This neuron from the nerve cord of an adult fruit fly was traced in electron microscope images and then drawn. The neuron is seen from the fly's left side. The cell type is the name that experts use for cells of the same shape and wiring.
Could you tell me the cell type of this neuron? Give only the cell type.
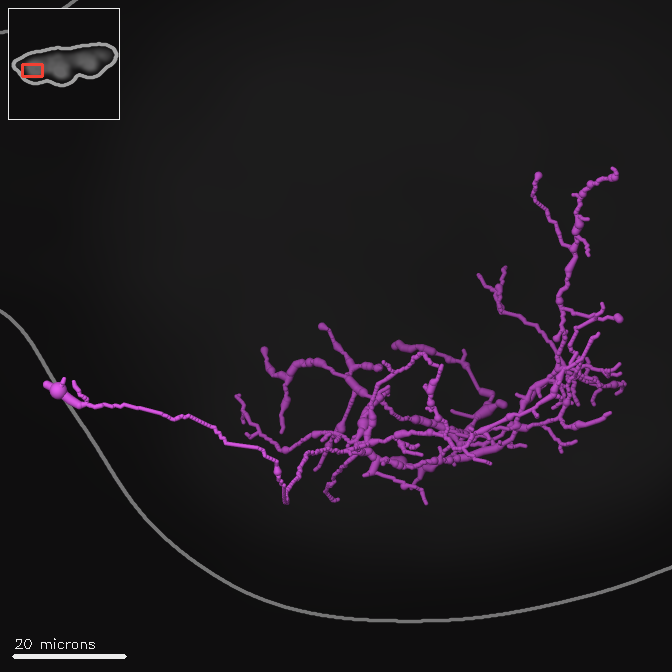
IN13B065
